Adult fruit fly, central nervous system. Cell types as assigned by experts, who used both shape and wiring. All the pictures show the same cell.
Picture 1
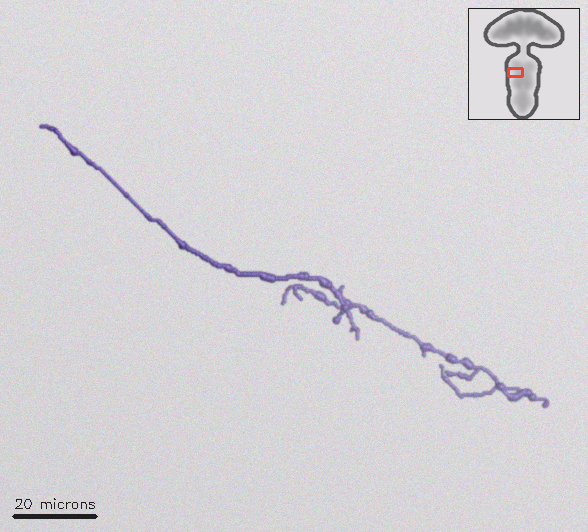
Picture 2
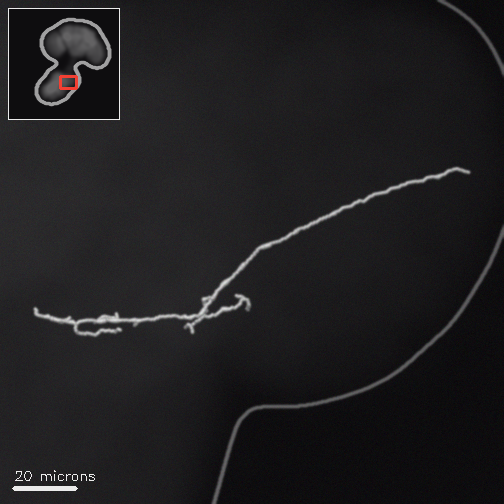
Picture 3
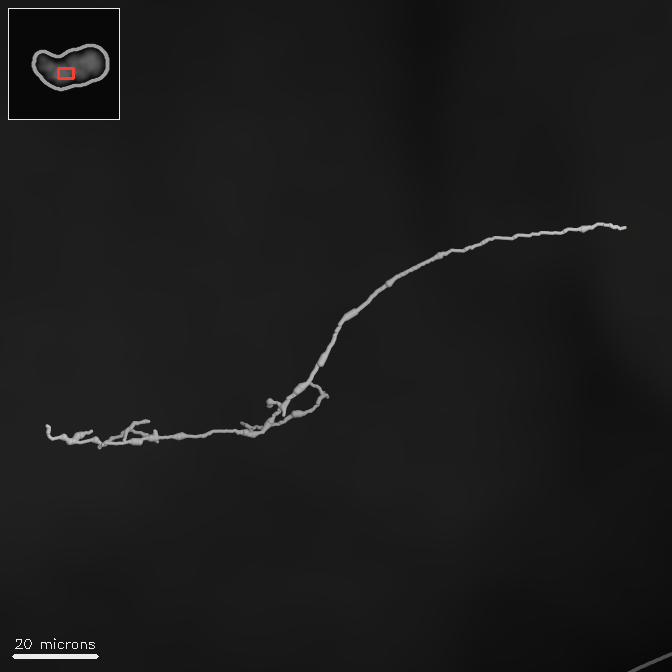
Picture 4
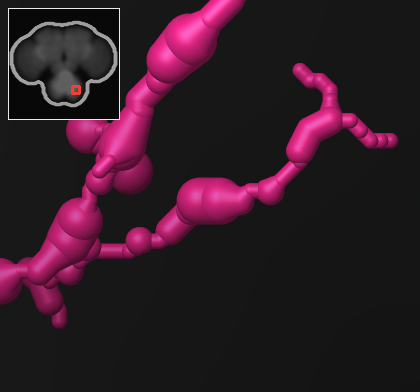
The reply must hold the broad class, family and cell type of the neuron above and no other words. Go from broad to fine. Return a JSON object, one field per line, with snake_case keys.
{
 "broad_class": "sensory neuron entering the nerve cord",
 "family": "class gustatory",
 "cell_type": "WG3"
}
